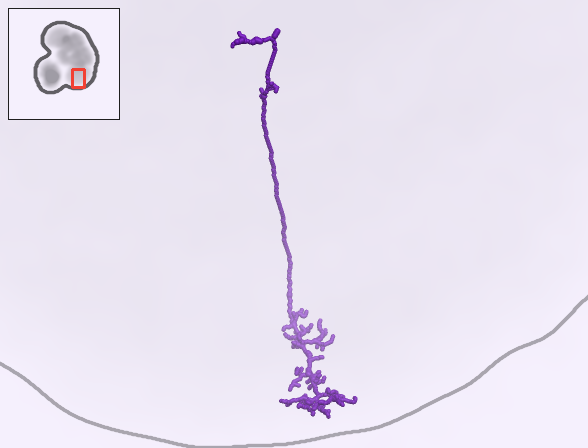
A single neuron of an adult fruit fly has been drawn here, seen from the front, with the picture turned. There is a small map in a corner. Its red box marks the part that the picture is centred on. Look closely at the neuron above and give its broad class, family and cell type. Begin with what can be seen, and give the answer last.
The drawing shows no cell body. In this view it is more than twice as tall as it is wide. Its broad class is optic-lobe intrinsic neuron. Its family is Tm. It is of cell type Tm12.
